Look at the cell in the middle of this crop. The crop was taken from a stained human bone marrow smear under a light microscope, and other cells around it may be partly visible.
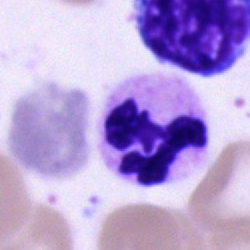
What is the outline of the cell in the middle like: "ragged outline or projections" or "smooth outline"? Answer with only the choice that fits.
Smooth outline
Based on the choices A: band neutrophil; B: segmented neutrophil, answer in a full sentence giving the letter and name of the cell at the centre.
Occupying the middle of the crop is a segmented neutrophil, hence option B is correct.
